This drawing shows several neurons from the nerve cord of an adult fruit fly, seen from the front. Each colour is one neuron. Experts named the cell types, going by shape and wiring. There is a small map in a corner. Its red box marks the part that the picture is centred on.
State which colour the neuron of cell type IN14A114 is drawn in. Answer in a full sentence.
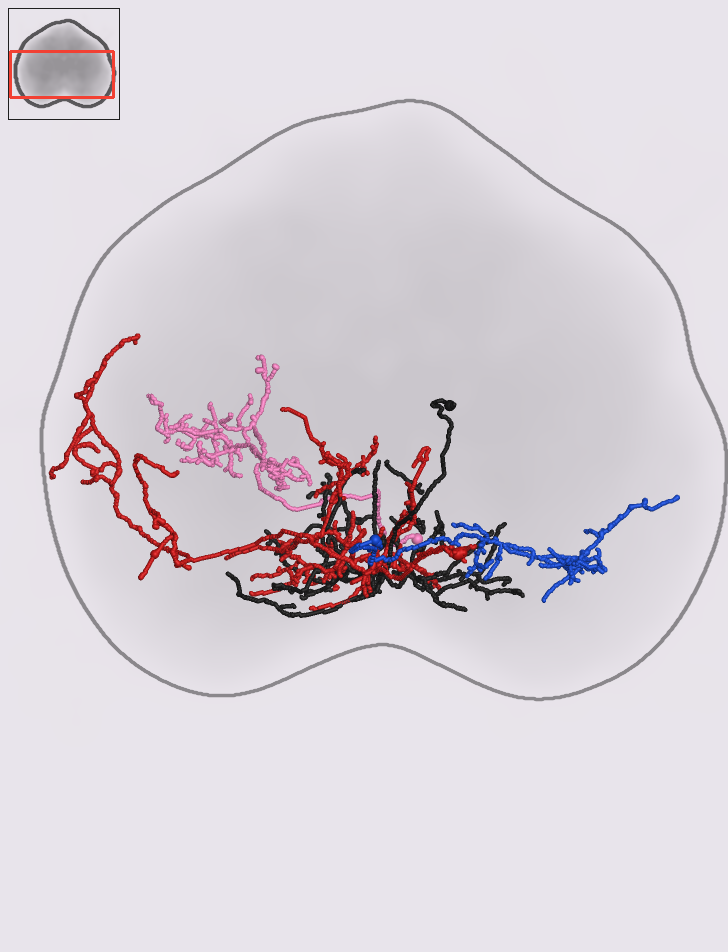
The colour is blue.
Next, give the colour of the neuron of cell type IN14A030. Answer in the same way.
The colour is red.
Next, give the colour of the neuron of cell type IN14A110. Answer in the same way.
The colour is pink.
